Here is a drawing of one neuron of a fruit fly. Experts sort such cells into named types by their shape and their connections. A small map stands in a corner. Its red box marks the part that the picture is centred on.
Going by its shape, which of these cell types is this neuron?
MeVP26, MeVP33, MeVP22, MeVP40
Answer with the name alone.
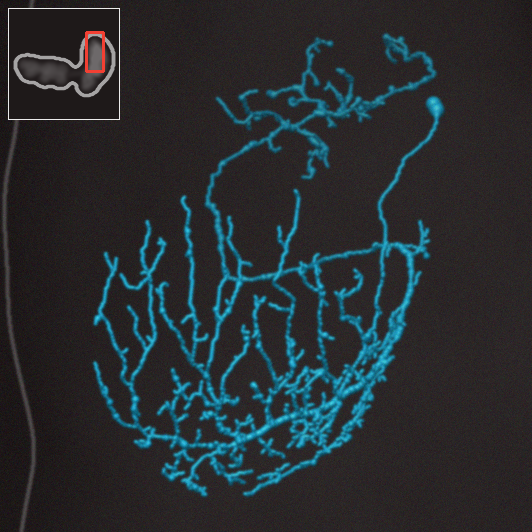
MeVP40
